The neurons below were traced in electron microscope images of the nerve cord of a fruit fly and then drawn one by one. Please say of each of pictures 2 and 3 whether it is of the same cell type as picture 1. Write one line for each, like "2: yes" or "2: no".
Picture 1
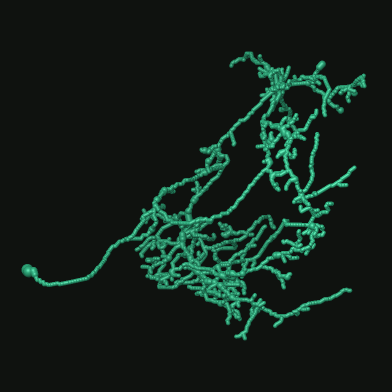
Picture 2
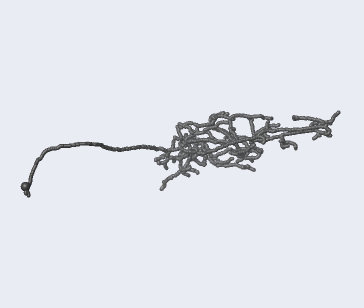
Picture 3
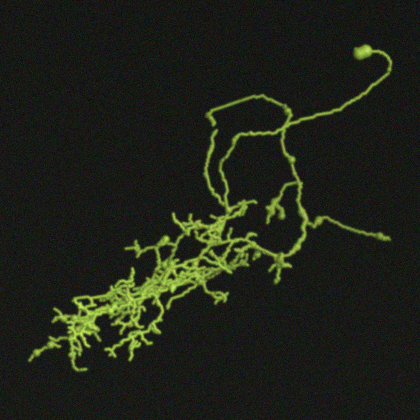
2: no
3: no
